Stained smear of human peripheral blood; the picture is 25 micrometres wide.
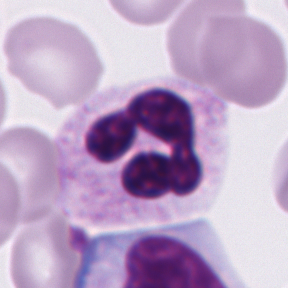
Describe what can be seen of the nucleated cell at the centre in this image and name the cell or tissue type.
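Look first at the outline: it is roughly round and smooth. Now follow the nucleus, and you will see it split into more than two lobes. Fine pinkish-violet granules fill the cytoplasm, and there are no vacuoles in it. This is a segmented neutrophil.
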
